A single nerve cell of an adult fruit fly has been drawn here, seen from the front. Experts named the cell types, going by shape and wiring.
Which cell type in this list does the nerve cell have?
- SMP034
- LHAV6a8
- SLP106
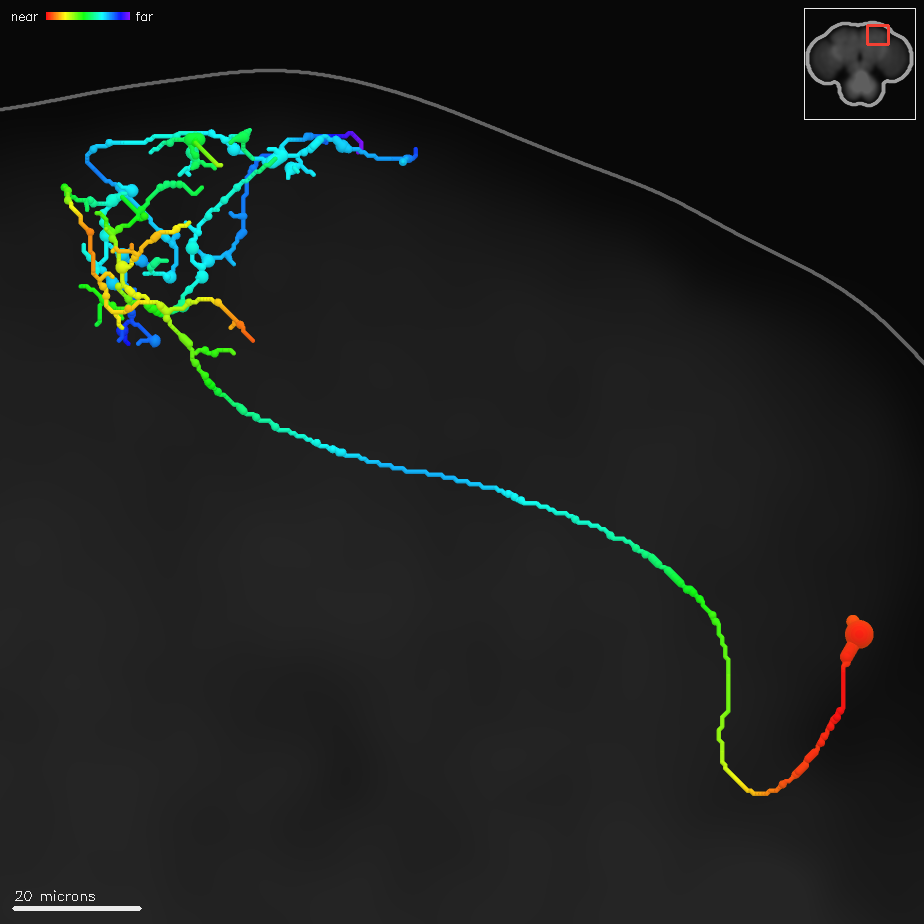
SLP106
